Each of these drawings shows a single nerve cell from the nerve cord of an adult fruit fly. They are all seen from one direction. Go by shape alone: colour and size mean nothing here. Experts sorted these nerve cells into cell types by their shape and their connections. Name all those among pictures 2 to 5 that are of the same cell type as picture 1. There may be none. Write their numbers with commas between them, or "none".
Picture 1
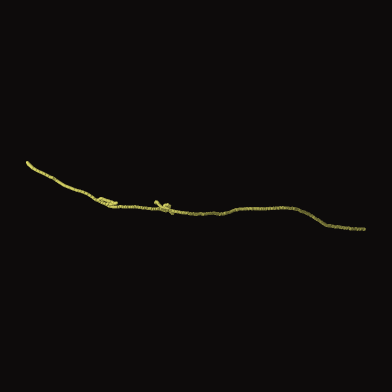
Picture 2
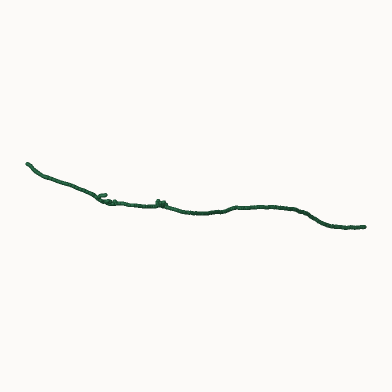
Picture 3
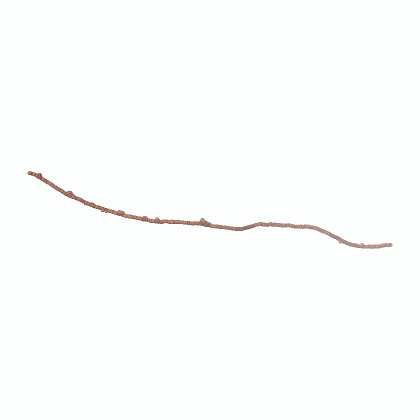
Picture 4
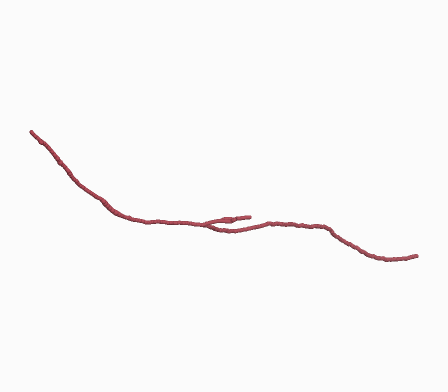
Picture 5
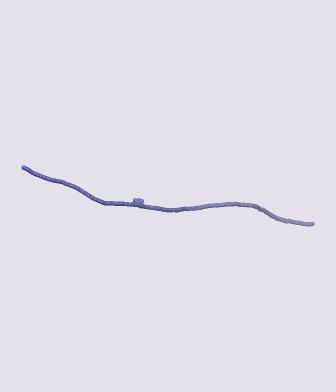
2, 3, 4, 5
